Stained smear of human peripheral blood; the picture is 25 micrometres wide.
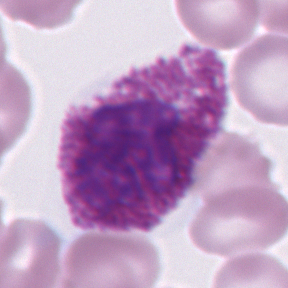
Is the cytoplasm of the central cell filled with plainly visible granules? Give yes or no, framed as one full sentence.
Yes, many visible granules are held in the cytoplasm of the cell.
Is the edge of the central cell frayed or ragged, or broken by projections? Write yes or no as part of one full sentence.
Yes, the cell's outline is ragged or frayed, or carries projections, blebs or tags.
